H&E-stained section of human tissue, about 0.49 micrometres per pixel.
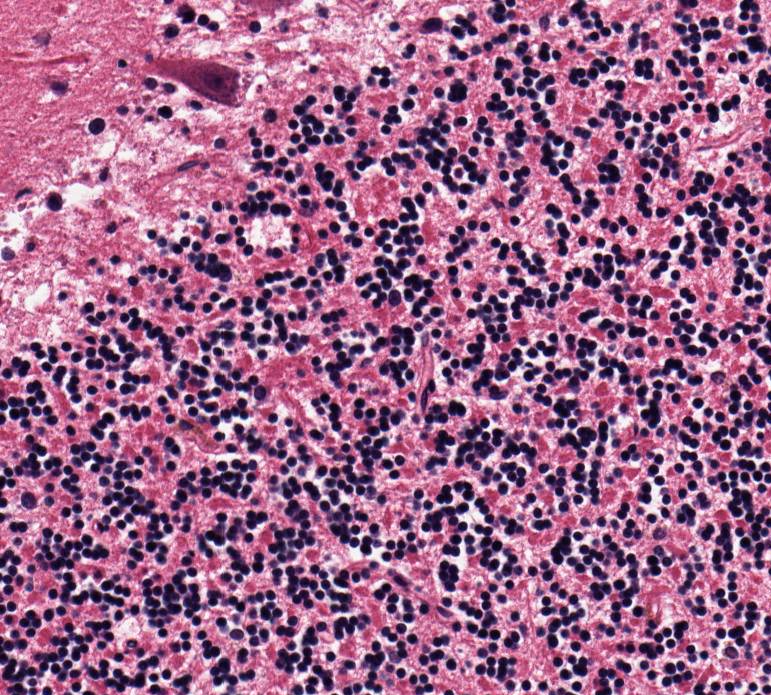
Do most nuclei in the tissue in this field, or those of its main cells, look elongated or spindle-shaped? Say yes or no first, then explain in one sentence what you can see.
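No. The small cells in the crowded zone have round, dark, uniform nuclei with scant visible cytoplasm.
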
